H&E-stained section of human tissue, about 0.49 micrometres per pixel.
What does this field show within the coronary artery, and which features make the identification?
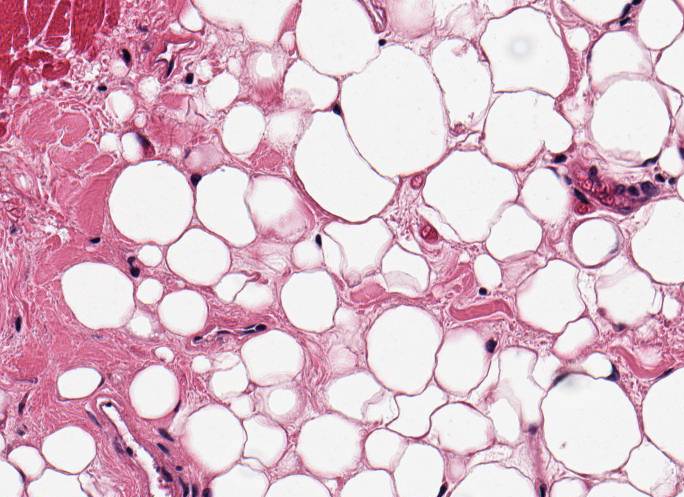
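Fat, filling most of the field, chiefly centre and right. Grounds: empty rounded to polygonal spaces with thin pink rims; few nuclei, small, dark, flattened against the cell edge.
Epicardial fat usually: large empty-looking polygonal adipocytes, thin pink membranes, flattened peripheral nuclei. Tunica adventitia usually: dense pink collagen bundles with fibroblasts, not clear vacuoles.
Cell size varies widely, small among large.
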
